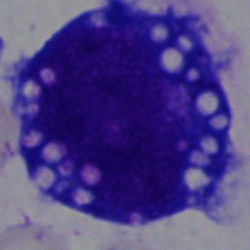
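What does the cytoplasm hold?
Many round, clear, sharply punched-out vacuoles of differing size.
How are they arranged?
Around the outer rim, encircling the central nucleus.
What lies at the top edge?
Small ragged cytoplasmic tags.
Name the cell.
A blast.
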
